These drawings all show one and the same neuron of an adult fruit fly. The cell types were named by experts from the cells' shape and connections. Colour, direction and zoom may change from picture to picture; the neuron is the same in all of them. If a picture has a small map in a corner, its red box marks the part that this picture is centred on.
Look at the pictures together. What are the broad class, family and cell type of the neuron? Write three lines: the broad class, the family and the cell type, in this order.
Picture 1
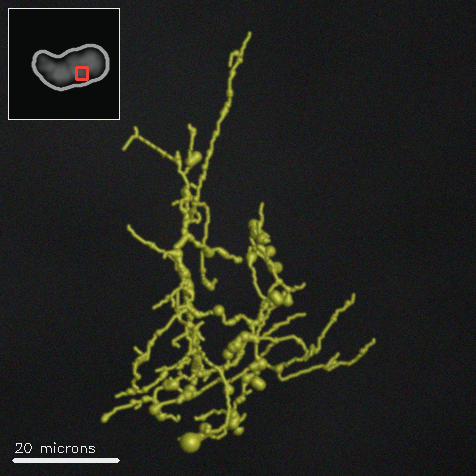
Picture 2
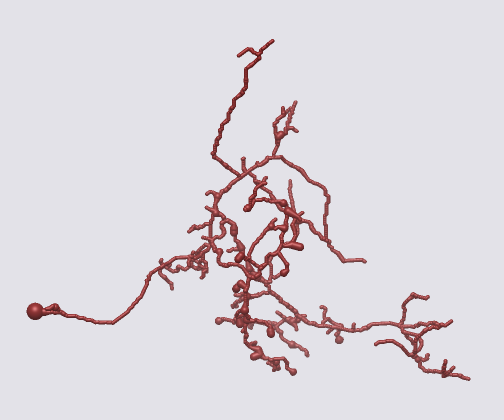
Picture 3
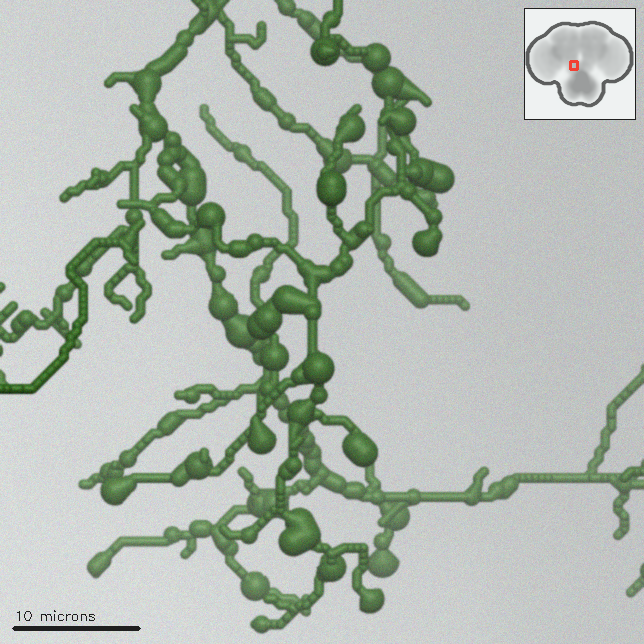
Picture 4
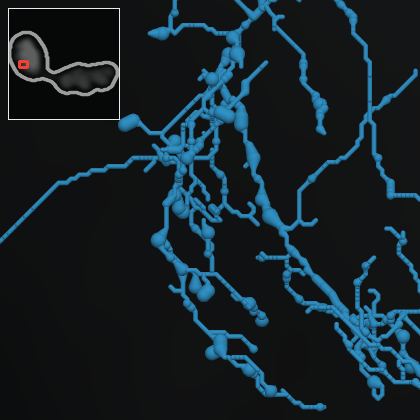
central-brain intrinsic neuron
hemilineage TRdl_b
GNG359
